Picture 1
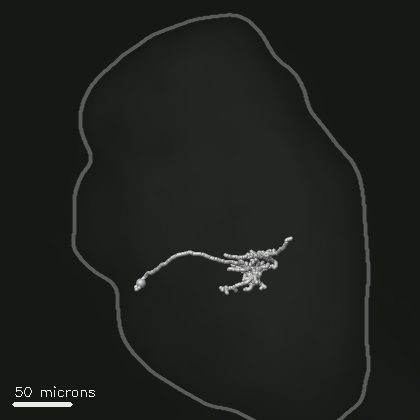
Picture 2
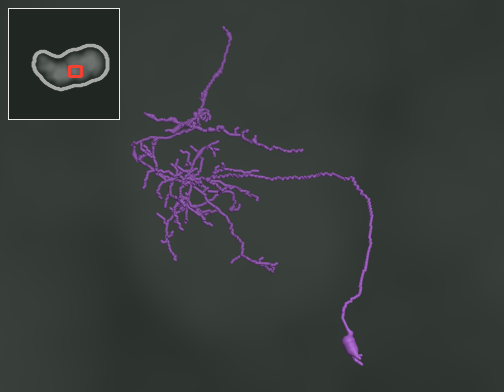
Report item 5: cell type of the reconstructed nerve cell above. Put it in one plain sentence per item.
The cell type is WED033.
